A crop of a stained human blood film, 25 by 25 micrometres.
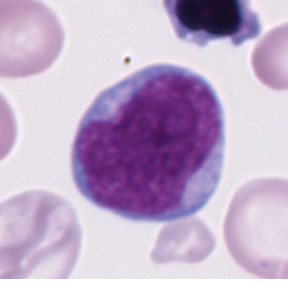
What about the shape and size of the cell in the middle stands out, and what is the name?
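The outline is roundish and smooth-edged, and the cell is about 14 micrometres across. Chromatin is fine and evenly stippled rather than clumped, in a nucleus filling about 70% of the cell's area. A pale blue rim of cytoplasm is widest at the lower right. The cell is a myeloblast.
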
